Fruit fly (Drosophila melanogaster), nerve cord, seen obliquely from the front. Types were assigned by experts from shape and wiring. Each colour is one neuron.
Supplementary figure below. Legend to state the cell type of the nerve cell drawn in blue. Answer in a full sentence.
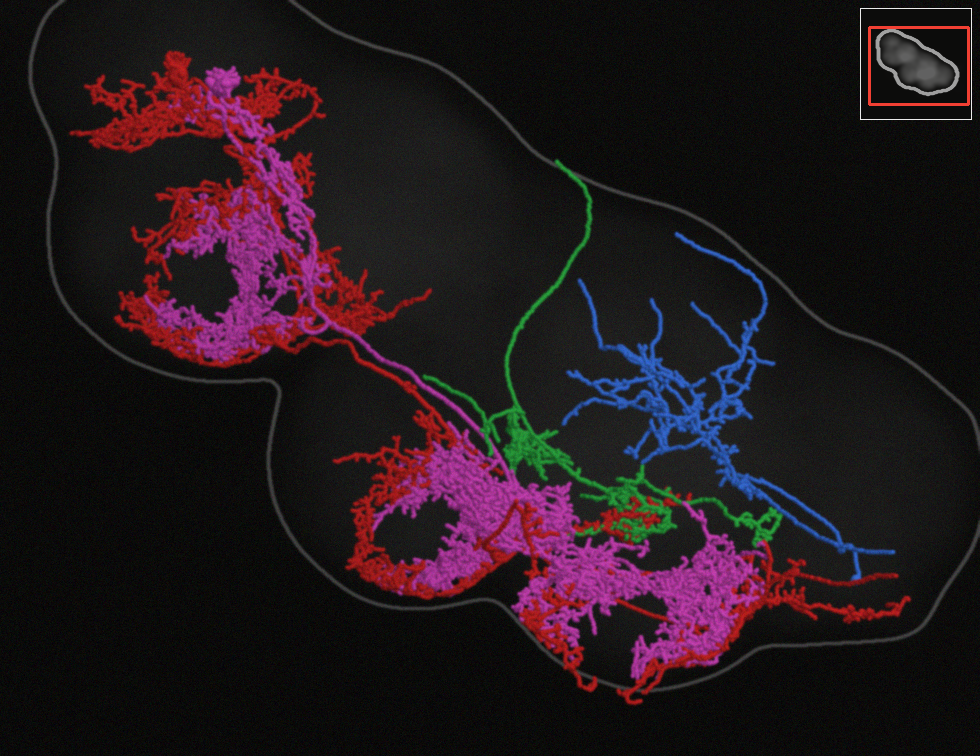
The cell type is AN08B103.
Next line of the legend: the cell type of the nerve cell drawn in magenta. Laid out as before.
The cell type is IN01B001.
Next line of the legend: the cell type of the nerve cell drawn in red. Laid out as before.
The cell type is AN01B002.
